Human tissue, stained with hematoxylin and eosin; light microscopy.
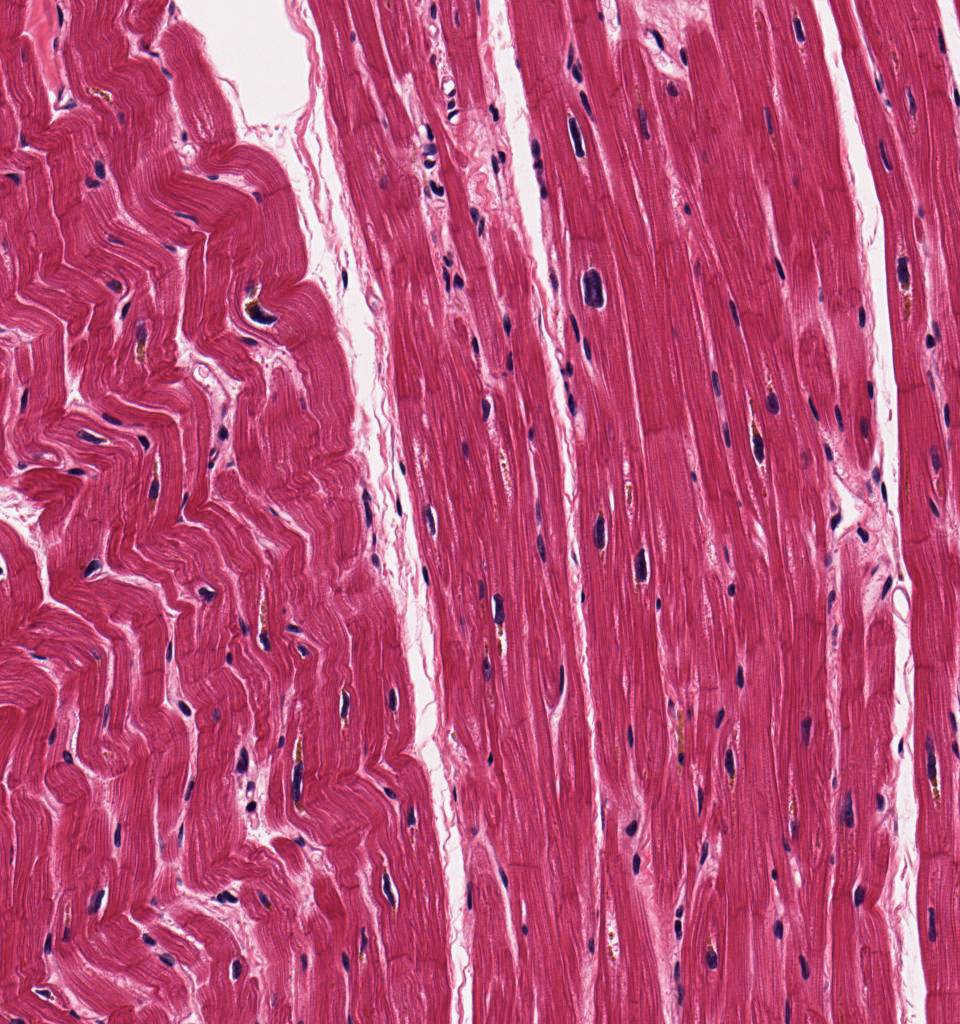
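Atrial appendage of the heart, haematoxylin and eosin. In the left third the fibres are bent into a tight wavy zigzag; those in the centre and on the right run straight. Each fibre has oval nuclei placed centrally, not at its edge. Clusters of small golden-brown granules lie at the ends of some fibre nuclei. Fine lengthwise lines of myofibrils run along the fibres.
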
